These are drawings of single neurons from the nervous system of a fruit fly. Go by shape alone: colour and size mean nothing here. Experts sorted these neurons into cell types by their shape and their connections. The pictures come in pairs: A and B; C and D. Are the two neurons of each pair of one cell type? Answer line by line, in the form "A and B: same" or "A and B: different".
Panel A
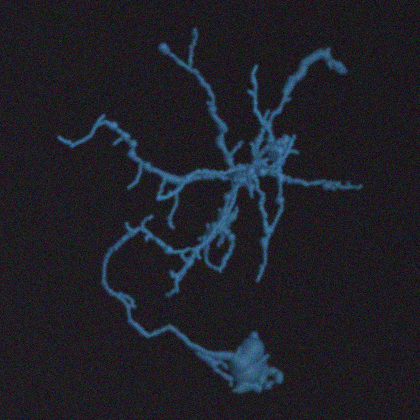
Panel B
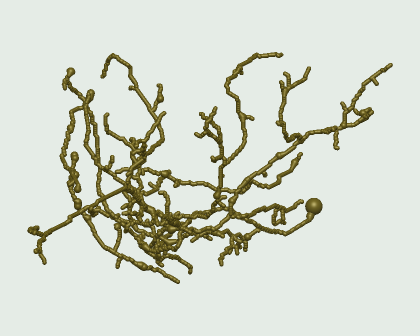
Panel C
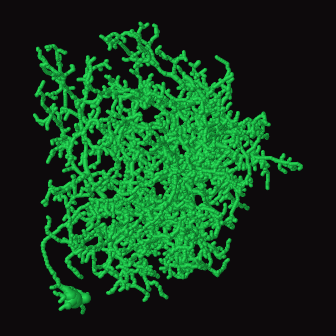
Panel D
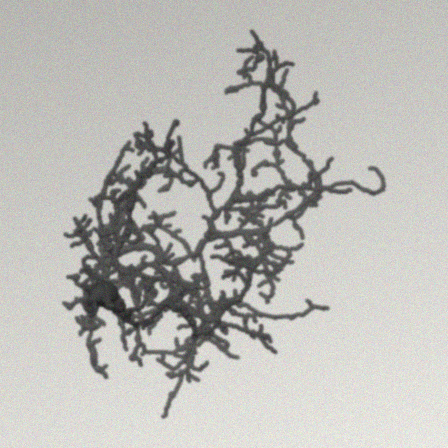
A and B: different
C and D: same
